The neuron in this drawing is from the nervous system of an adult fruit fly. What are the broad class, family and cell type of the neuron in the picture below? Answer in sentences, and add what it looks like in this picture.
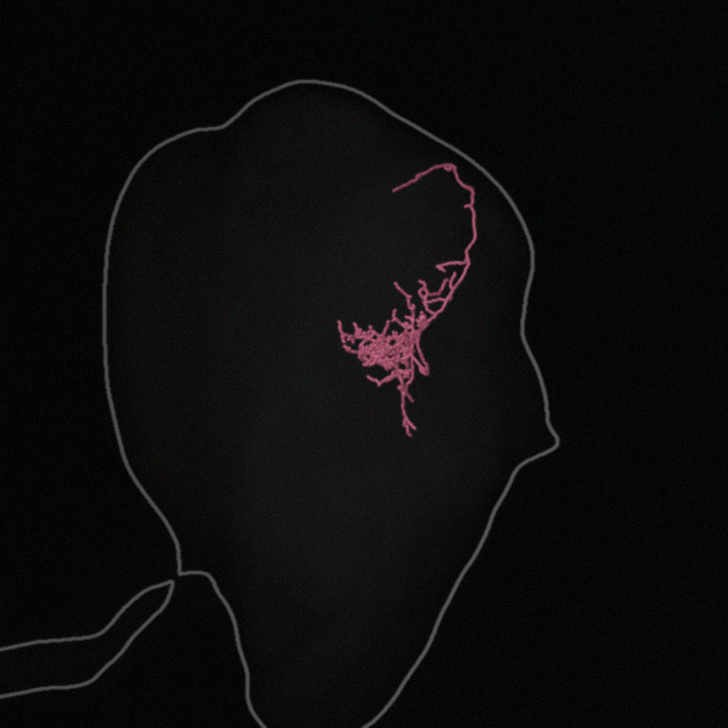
Its broad class is central-brain intrinsic neuron. Its family is hemilineage VLPl4_dorsal. Its cell type is LH004m. The cell body is in the middle of the picture. As drawn here it is taller than it is wide.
